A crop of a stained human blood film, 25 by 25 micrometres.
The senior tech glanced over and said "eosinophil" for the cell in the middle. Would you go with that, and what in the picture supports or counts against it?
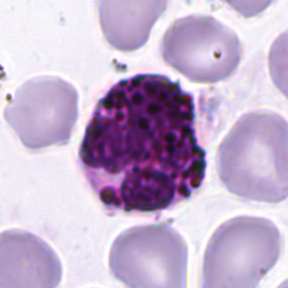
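The name eosinophil does not hold up: this cell is a basophil. The deciding point is the nucleus, whose outline is hidden by the granules lying over it.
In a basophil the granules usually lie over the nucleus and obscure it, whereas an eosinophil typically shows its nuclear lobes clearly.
The granules are also coarse and dark purple-black, and they clearly vary in size from one to another.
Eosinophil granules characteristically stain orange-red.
That purple-black colour speaks against eosinophil. Granules pack the cell, and only a small area of pale pink cytoplasm with few granules shows at the lower left.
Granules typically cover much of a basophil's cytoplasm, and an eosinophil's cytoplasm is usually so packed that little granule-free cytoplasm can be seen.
This dense packing would suit either name. The cell surface has no projections, and pale background separates the cell from the red cells, none of which touches it.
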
